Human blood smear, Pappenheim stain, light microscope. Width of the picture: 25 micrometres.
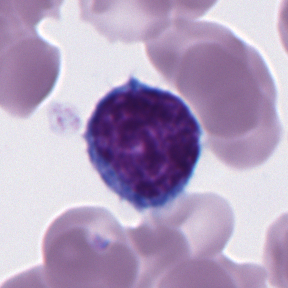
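Typical lymphocyte, the nucleated cell at the centre of a stained smear of human peripheral blood. Its round nucleus has no lobes or deep indentation, and its dense, dark purple chromatin is coarsely clumped. The nucleus measures about 10 micrometres across within a cell of about 11 micrometres, filling about 80% of the cell's area. The cytoplasm is deep blue, and a small pointed projection rises from the cell's top edge.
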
